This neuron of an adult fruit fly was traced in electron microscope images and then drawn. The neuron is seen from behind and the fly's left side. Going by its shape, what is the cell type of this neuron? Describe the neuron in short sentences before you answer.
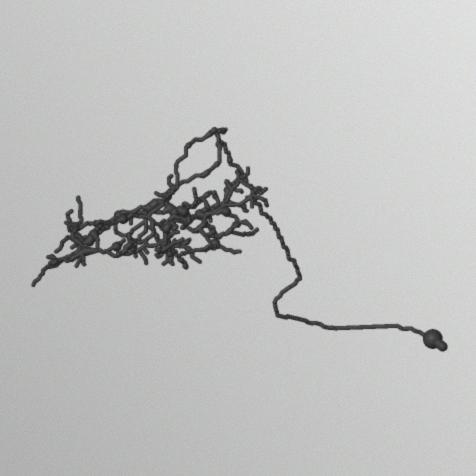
The cell body can be seen at the lower right of the picture. Dozens of branch ends can be seen. Its broad class is optic-lobe intrinsic neuron. Its cell type is Cm6.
